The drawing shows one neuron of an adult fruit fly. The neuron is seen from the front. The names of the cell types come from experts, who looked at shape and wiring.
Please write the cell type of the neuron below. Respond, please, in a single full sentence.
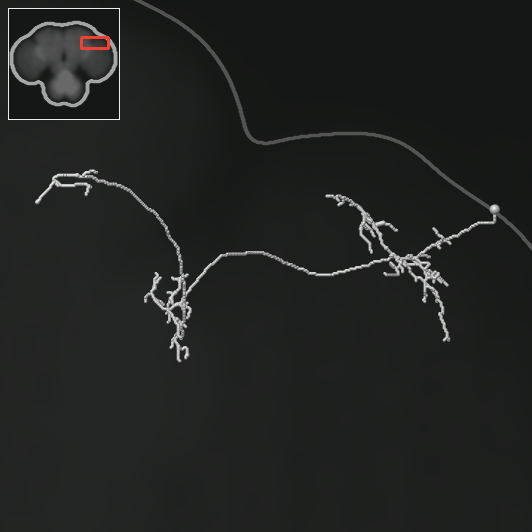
It is MeTu4c that names the cell type of this neuron.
